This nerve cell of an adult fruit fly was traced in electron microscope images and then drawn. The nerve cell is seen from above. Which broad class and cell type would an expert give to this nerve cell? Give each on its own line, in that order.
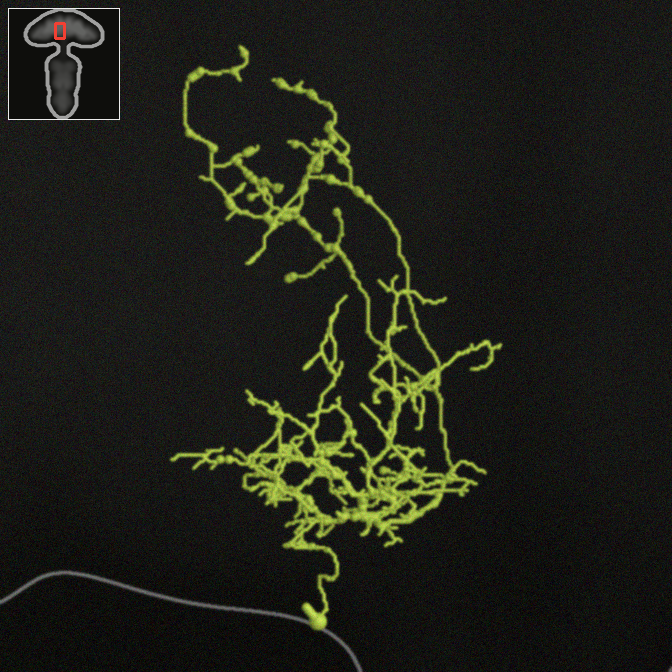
central-brain intrinsic neuron
PS315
